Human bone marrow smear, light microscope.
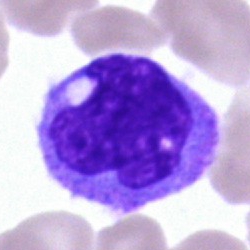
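Monocyte, bone marrow smear. Roughly round outline with a slightly angular, uneven edge. The nucleus fills most of the cell and is indented along its lower edge. Its dark purple chromatin is clumped, with small paler patches between clumps. Cytoplasm shows fine, faint, dust-like granularity.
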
